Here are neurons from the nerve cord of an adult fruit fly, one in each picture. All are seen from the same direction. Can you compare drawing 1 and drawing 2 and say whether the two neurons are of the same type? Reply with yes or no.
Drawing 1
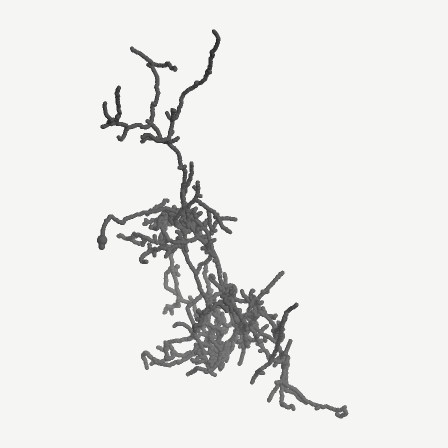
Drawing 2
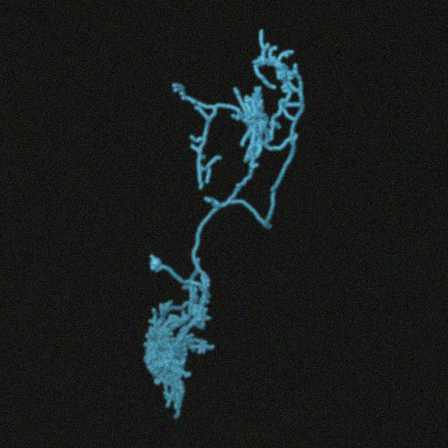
no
